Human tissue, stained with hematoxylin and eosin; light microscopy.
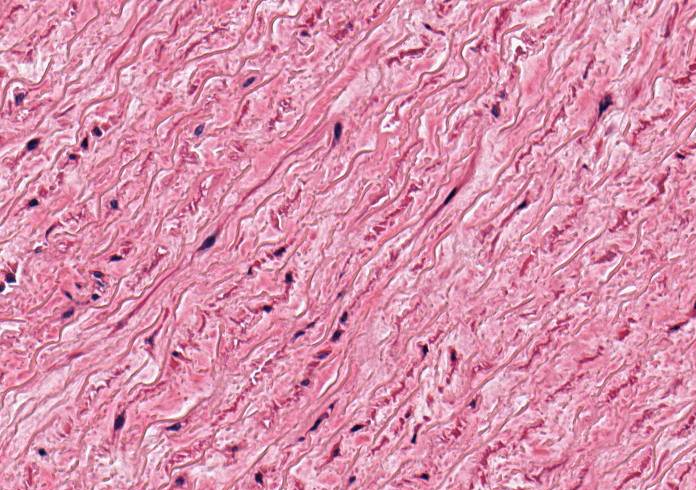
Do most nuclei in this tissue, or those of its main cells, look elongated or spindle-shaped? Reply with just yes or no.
Yes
